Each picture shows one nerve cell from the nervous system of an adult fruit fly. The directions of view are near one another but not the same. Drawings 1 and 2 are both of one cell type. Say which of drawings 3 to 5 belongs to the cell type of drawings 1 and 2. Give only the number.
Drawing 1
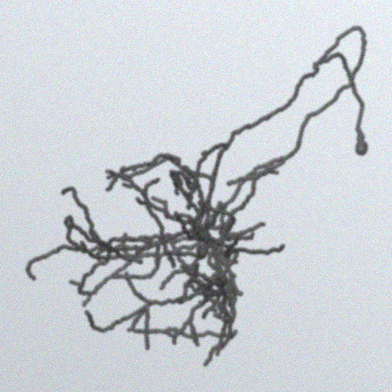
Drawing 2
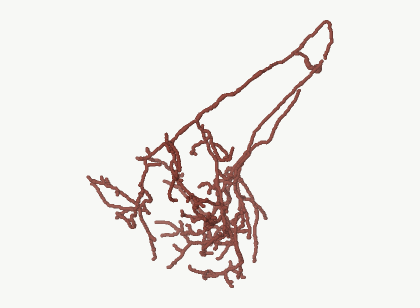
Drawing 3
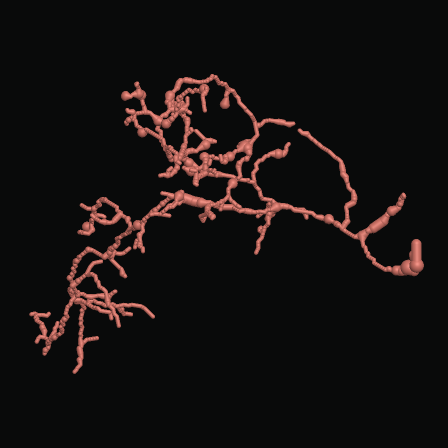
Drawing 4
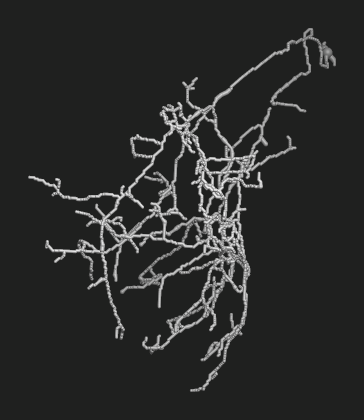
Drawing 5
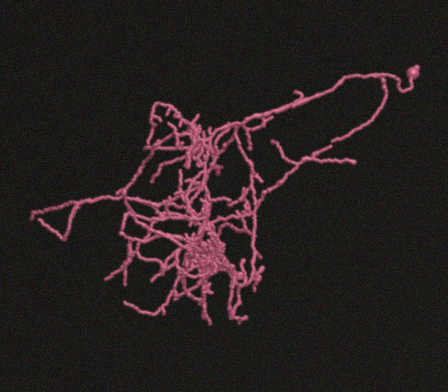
4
